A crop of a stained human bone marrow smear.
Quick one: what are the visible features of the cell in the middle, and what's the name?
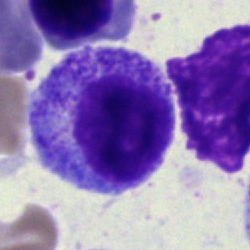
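Let me look: a round outline. The nucleus is off-centre, over toward the right side. The cytoplasm looks bluish, and purple granules are scattered all through it. So, a myelocyte.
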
